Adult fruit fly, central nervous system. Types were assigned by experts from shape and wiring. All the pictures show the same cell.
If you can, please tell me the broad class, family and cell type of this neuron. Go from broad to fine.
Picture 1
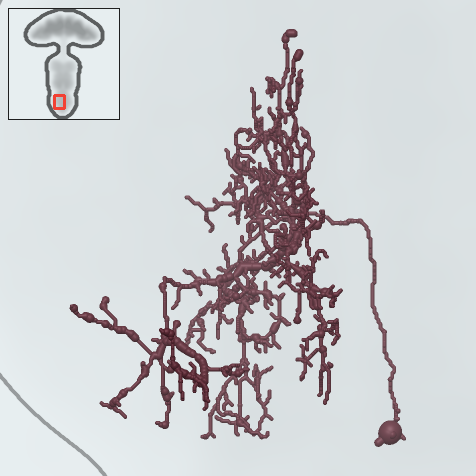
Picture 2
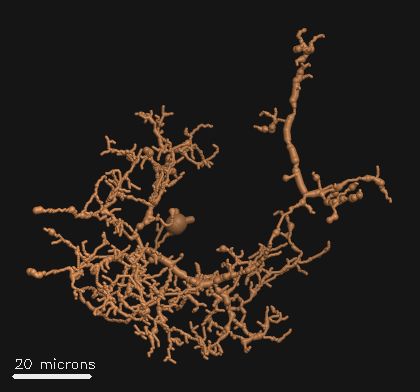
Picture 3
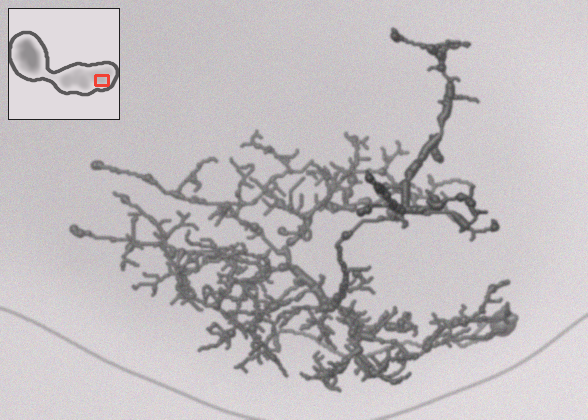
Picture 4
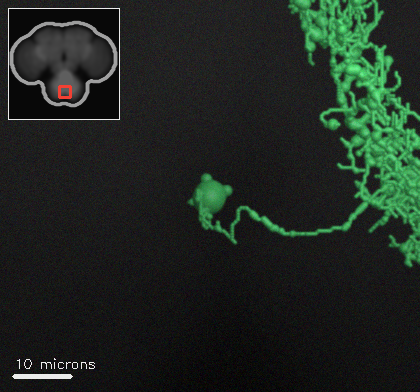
nerve-cord intrinsic neuron; hemilineage 13B; IN13B025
